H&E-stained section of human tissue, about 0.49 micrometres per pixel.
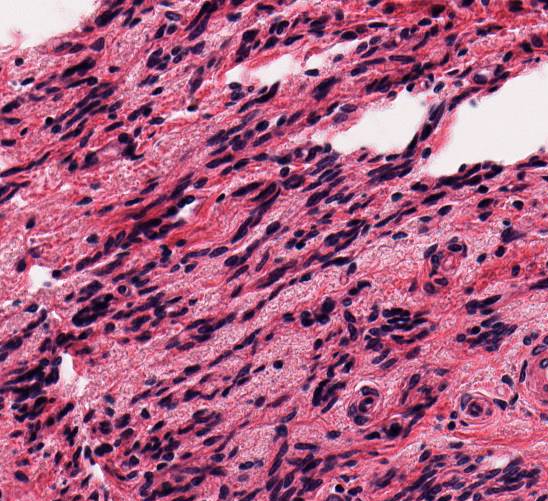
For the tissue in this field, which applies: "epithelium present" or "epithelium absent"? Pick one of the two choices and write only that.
Epithelium absent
